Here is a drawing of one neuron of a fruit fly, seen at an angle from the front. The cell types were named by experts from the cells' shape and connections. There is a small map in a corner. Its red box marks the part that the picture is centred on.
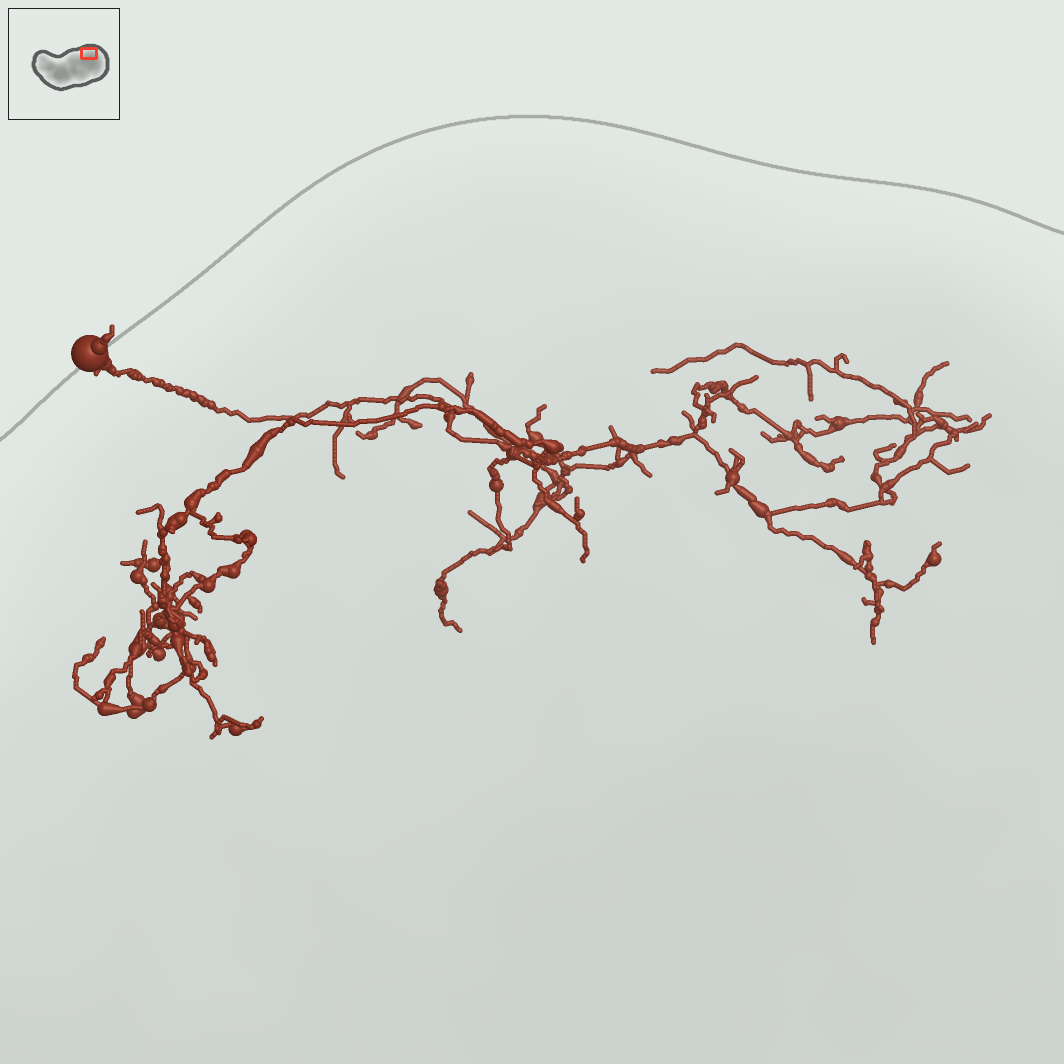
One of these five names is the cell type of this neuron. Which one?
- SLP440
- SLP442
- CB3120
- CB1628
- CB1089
CB3120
